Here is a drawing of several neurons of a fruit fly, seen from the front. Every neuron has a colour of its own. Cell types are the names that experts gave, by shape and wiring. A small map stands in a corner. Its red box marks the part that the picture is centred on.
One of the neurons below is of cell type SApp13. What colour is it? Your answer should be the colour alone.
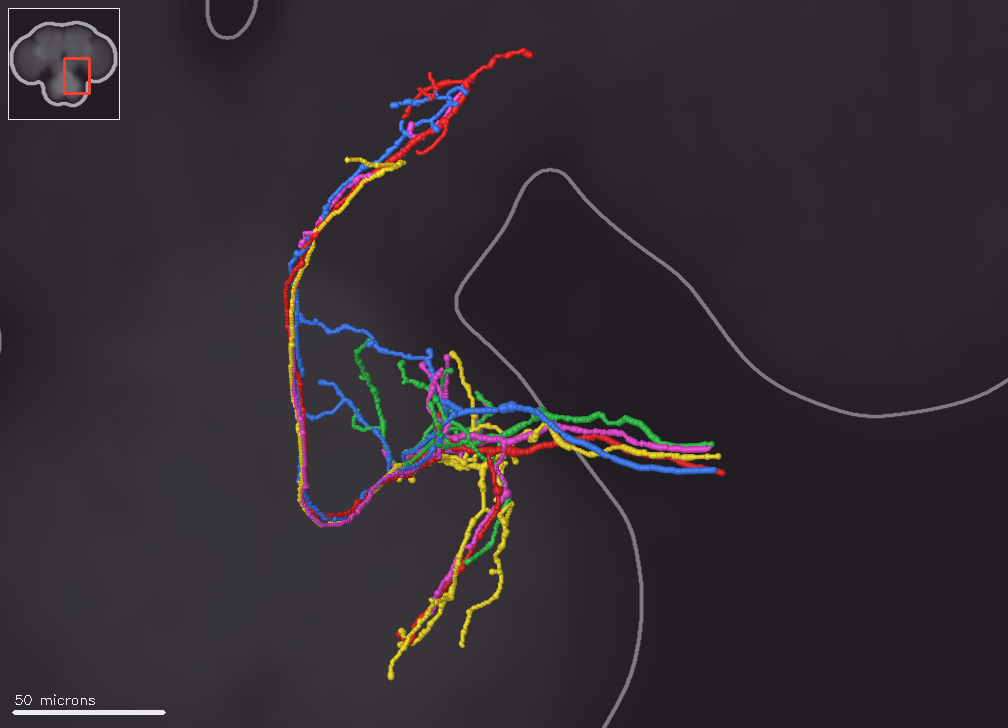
magenta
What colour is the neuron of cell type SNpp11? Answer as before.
green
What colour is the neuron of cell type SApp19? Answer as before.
blue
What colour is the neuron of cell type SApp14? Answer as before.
red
